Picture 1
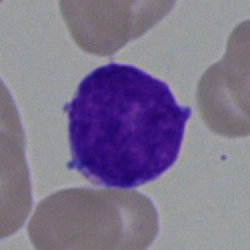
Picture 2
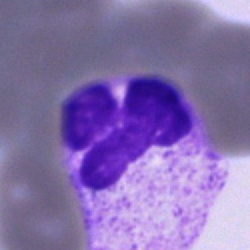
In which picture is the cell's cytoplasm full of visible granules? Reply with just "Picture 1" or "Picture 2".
Picture 2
